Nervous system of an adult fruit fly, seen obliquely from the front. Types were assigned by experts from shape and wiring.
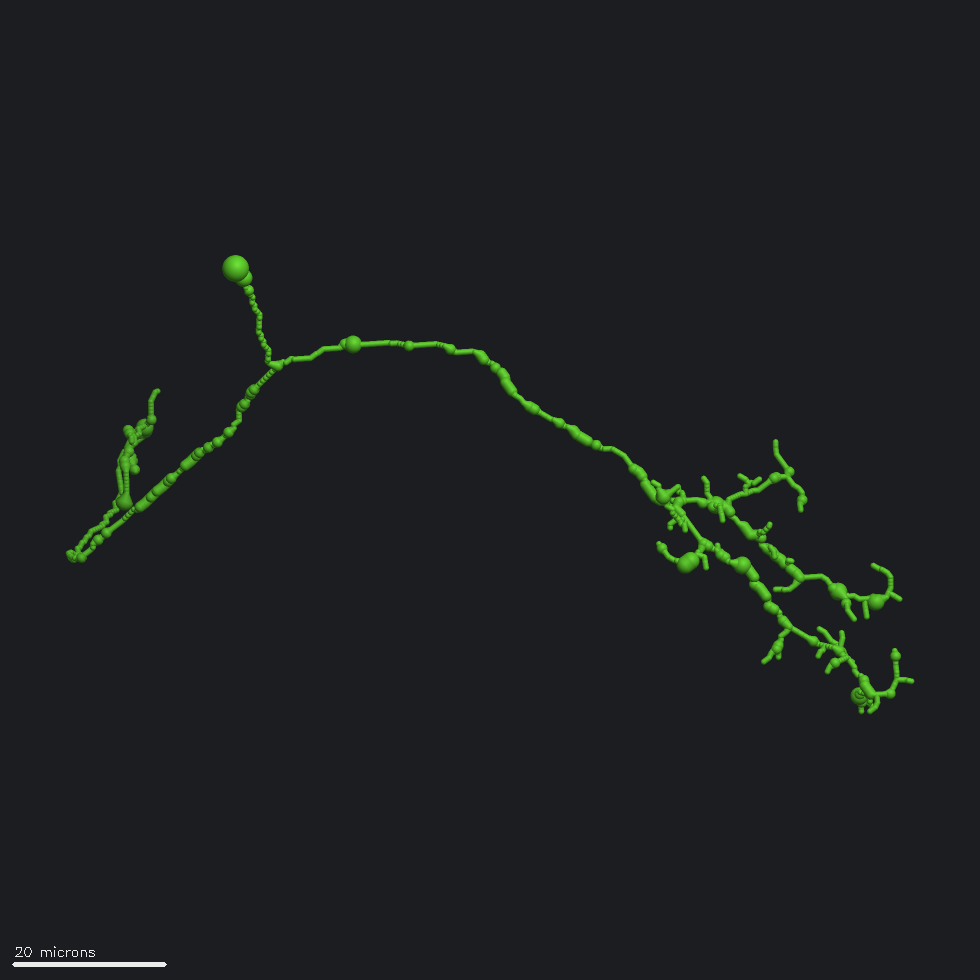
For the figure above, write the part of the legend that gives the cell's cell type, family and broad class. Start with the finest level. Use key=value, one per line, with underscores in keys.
cell_type=MeLo5
family=MeLo
broad_class=optic-lobe intrinsic neuron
